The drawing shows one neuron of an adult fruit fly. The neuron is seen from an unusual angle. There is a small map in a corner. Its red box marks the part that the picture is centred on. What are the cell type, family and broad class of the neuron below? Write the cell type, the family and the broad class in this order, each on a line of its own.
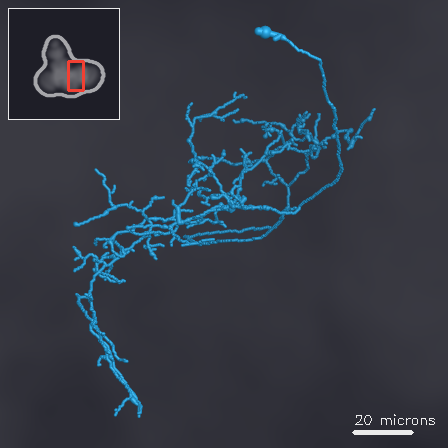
aIPg7
hemilineage VLPl&p1_posterior
central-brain intrinsic neuron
